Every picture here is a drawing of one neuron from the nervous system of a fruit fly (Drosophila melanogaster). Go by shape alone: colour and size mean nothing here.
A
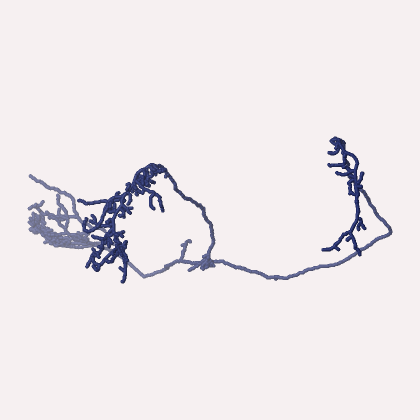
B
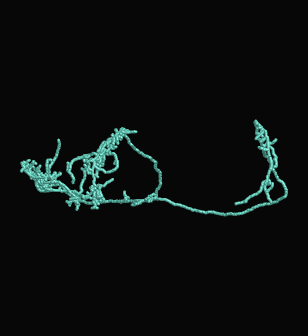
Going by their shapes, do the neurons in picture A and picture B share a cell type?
yes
